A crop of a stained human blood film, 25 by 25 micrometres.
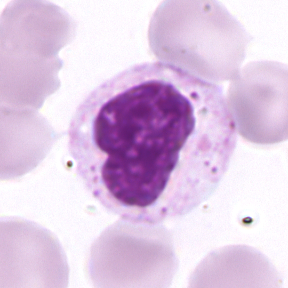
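Band neutrophil at centre: a roughly round, smooth cell whose nucleus is notched on its left side into a kidney-like shape. That nucleus sits off-centre to the left, so a wider rim of cytoplasm shows on the right. No distinct nucleoli are visible.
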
